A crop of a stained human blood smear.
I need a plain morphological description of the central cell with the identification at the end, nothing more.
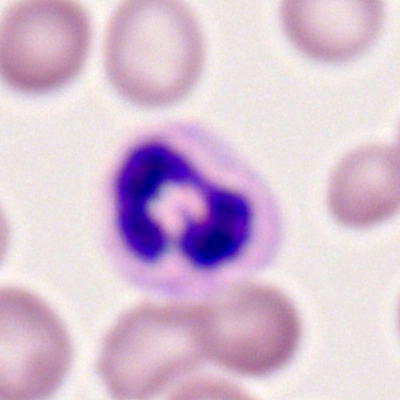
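Roughly round and smooth, the cell outline encloses a nucleus whose chromatin is dark purple and coarsely clumped. No nucleoli are visible in that nucleus. The cytoplasm is pale pink. The cell is a segmented neutrophil.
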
